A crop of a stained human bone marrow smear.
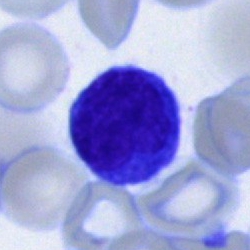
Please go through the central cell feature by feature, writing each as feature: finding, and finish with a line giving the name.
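Outline: round and smooth
Nucleus: fills almost the entire cell
Chromatin: dense, dark, coarsely clumped
Cytoplasm: scant, at most a thin blue sliver at the edge
Name: lymphocyte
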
